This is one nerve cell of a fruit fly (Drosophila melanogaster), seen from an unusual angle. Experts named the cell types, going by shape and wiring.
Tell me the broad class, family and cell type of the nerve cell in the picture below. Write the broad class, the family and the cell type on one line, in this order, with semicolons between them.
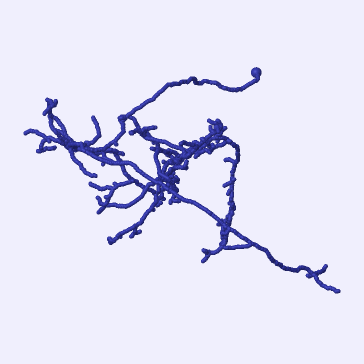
central-brain intrinsic neuron; hemilineage DM4_dorsal; pC1_17a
